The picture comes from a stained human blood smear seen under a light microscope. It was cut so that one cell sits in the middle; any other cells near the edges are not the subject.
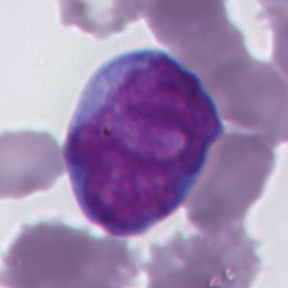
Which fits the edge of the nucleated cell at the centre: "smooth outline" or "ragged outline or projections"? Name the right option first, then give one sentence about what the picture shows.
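Smooth outline. The cell outline is oval with a smooth edge.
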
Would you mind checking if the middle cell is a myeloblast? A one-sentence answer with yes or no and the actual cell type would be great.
Yes, it is a myeloblast that lies in the middle.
